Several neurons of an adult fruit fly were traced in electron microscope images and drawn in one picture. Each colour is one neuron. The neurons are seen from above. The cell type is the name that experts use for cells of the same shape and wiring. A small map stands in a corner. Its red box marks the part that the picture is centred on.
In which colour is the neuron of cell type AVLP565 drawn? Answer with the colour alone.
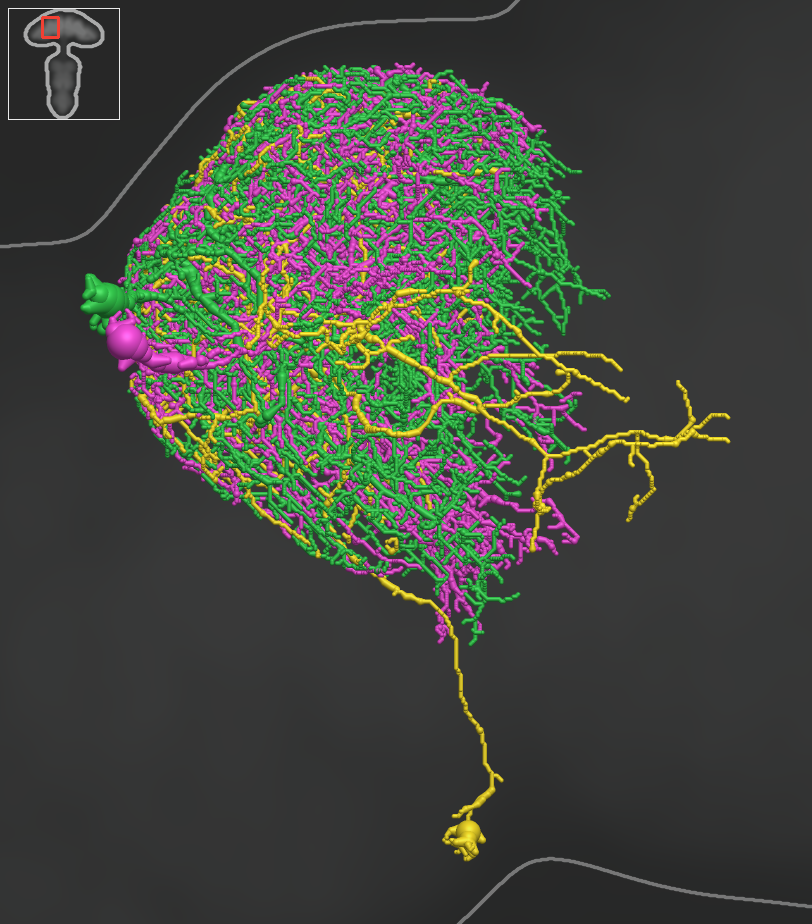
yellow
